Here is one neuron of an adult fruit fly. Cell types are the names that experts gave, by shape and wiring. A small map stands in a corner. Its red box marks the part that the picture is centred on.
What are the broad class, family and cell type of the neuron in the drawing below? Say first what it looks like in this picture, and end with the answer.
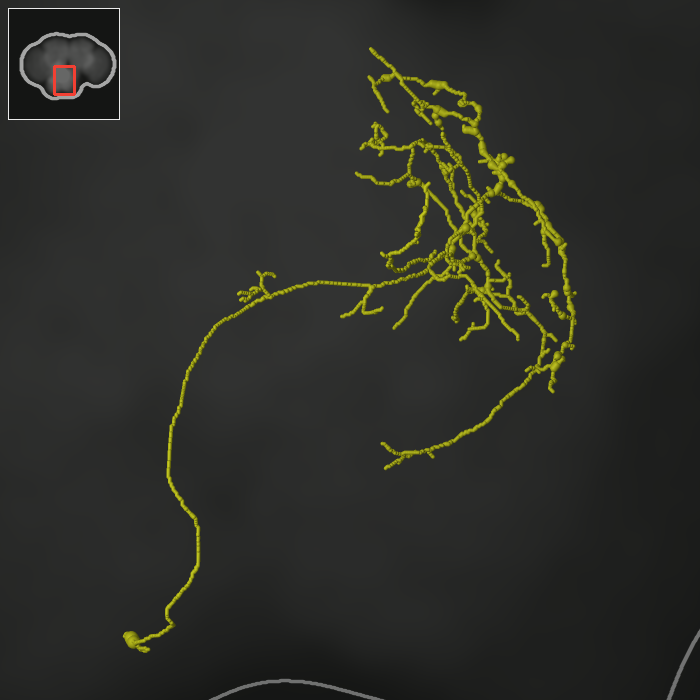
Its cell body lies at the lower left of the picture. Dozens of branch ends can be seen. Its broad class is nerve-cord intrinsic neuron. The family is hemilineage 06B. Its cell type is IN06B066.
